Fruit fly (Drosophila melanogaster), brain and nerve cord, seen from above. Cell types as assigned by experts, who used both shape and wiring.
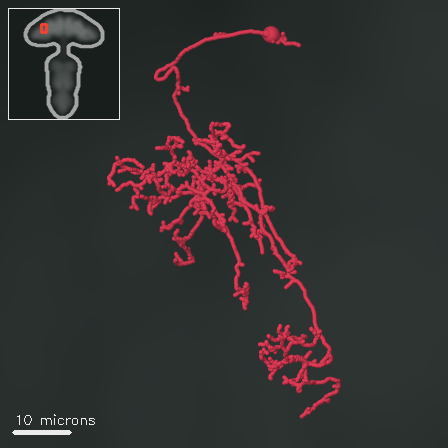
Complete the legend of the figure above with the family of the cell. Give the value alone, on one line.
Mi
